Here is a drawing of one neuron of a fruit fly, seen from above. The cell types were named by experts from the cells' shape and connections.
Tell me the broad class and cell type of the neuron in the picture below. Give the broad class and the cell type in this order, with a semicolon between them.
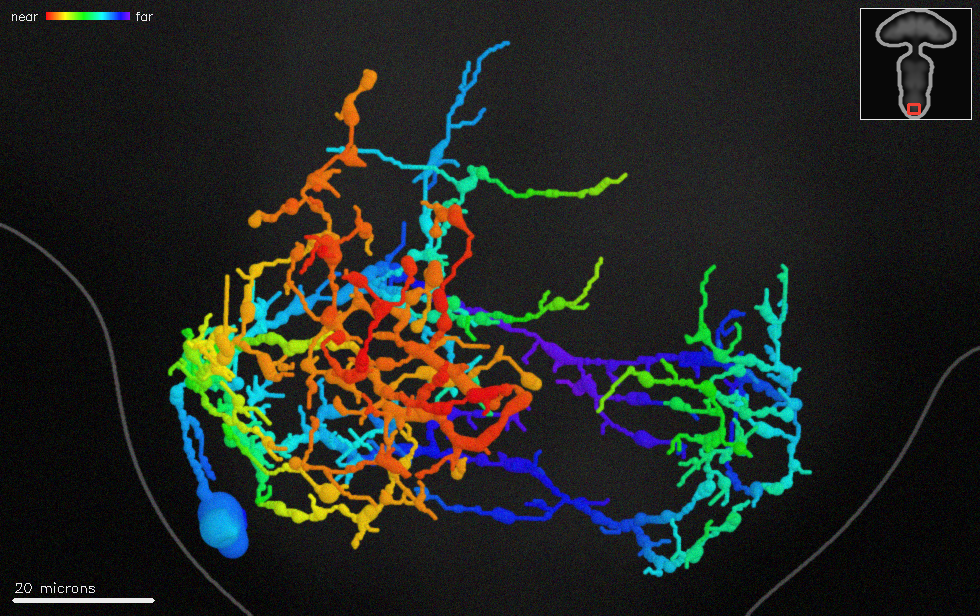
nerve-cord intrinsic neuron; INXXX181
